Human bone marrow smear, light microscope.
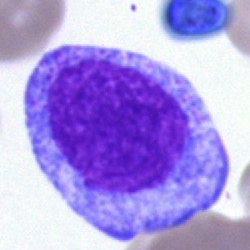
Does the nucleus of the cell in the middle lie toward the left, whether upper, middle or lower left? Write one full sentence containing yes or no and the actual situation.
Yes, the bulk of its cytoplasm is found to the right of the nucleus.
